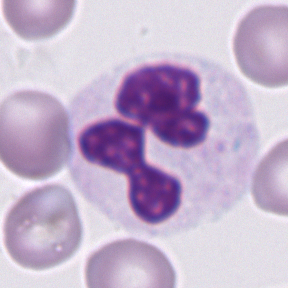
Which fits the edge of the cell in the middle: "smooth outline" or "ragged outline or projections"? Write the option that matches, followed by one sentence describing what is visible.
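Smooth outline. The cell outline is round and smooth.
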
